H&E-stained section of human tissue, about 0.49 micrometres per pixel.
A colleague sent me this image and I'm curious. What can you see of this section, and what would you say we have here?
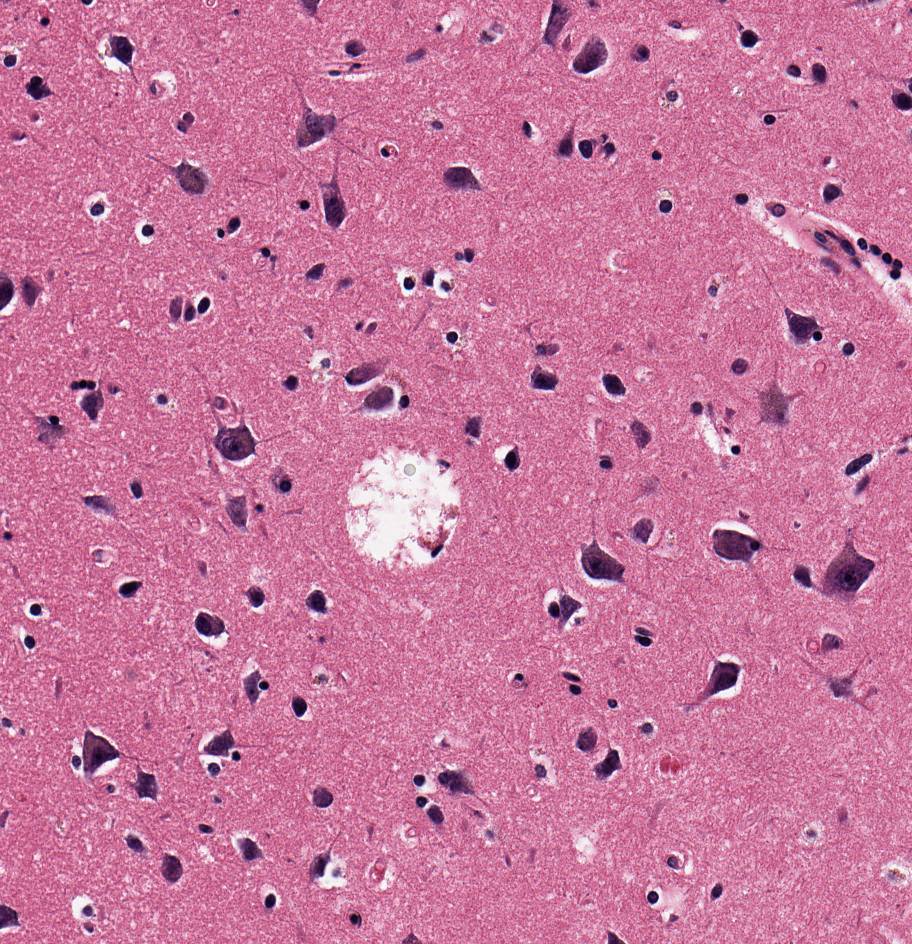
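Pink, finely fibrillar neuropil throughout, with cells scattered singly; no glands or epithelium. Large triangular pyramidal neurons with purple cytoplasm lie across the field, e.g. at right middle and left middle. Some larger neurons have a round nucleus with a single dark nucleolus, as in the left middle cell. Many small round dark nuclei with little visible cytoplasm, consistent with glial cells, are spread evenly. Name: cerebral cortex.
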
